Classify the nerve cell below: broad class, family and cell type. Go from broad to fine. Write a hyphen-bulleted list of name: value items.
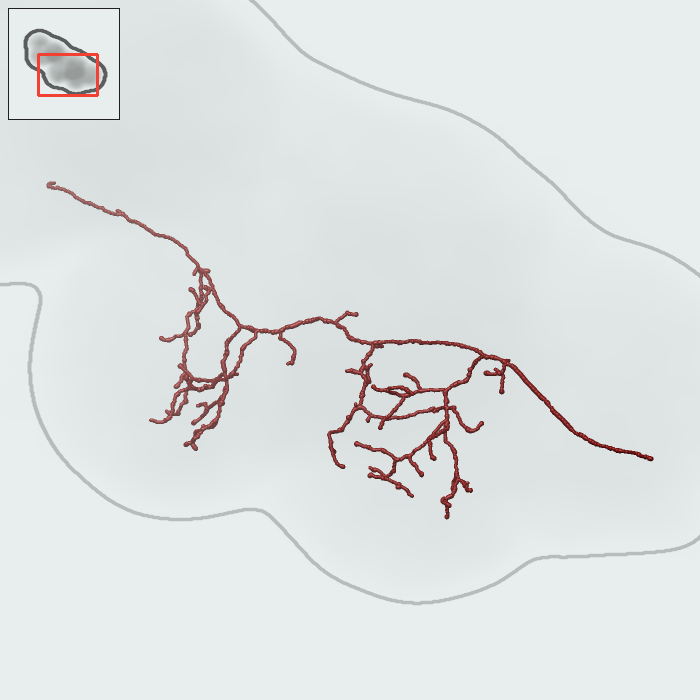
- broad class: descending neuron
- family: DNb
- cell type: DNb08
